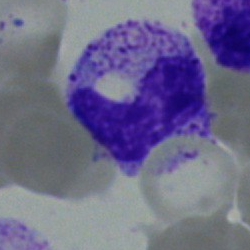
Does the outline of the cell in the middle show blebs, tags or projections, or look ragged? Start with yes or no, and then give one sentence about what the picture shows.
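Yes. The cell outline is roughly round with a slightly ragged edge.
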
